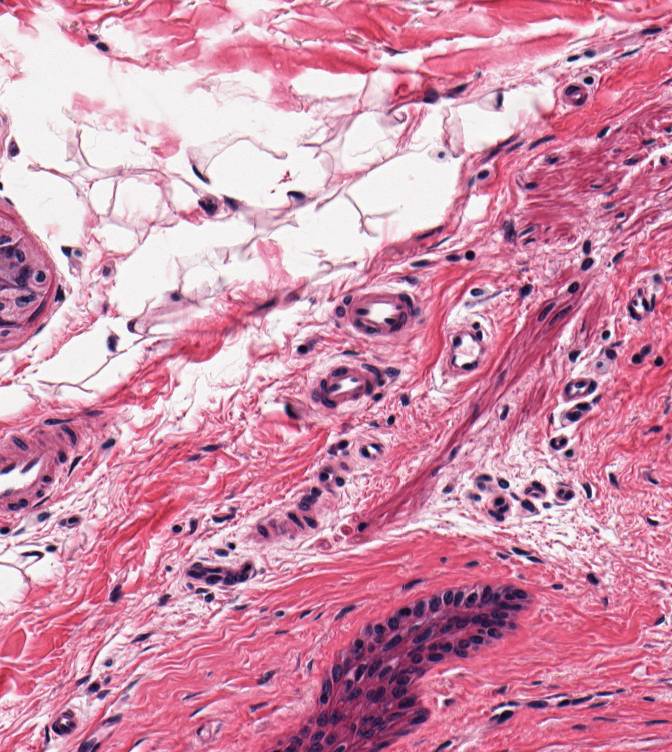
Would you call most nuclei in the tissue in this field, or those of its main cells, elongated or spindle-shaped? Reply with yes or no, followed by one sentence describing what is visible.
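Yes. The nuclei scattered in the stroma are small, dark and elongated.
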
